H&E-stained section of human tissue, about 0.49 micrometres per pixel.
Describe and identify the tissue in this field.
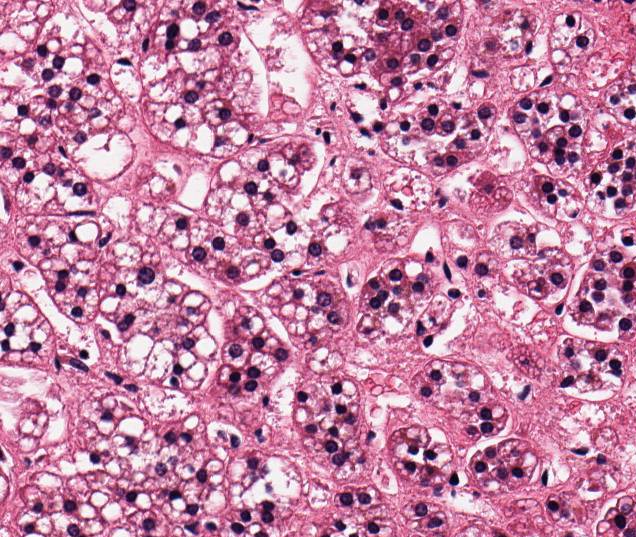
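Most cells have pale cytoplasm filled with many small clear vacuoles, giving a bubbly look. Their nuclei are small, round and darkly stained. Delicate strands with a few flattened, elongated nuclei form the septa between nests. No lymphocyte clusters appear. The tissue is adrenal gland.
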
